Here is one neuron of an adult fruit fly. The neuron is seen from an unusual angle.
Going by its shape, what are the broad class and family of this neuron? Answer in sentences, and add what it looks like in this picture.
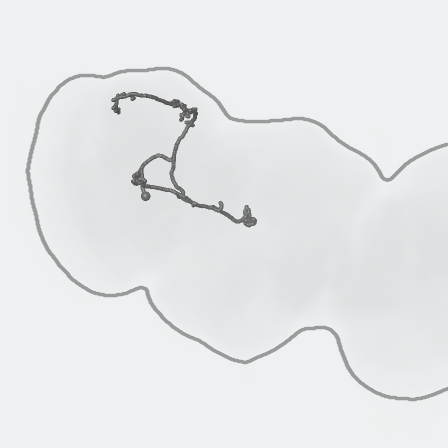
It is a central-brain intrinsic neuron. Its family is called class DAN. In this view it is about as wide as it is tall.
